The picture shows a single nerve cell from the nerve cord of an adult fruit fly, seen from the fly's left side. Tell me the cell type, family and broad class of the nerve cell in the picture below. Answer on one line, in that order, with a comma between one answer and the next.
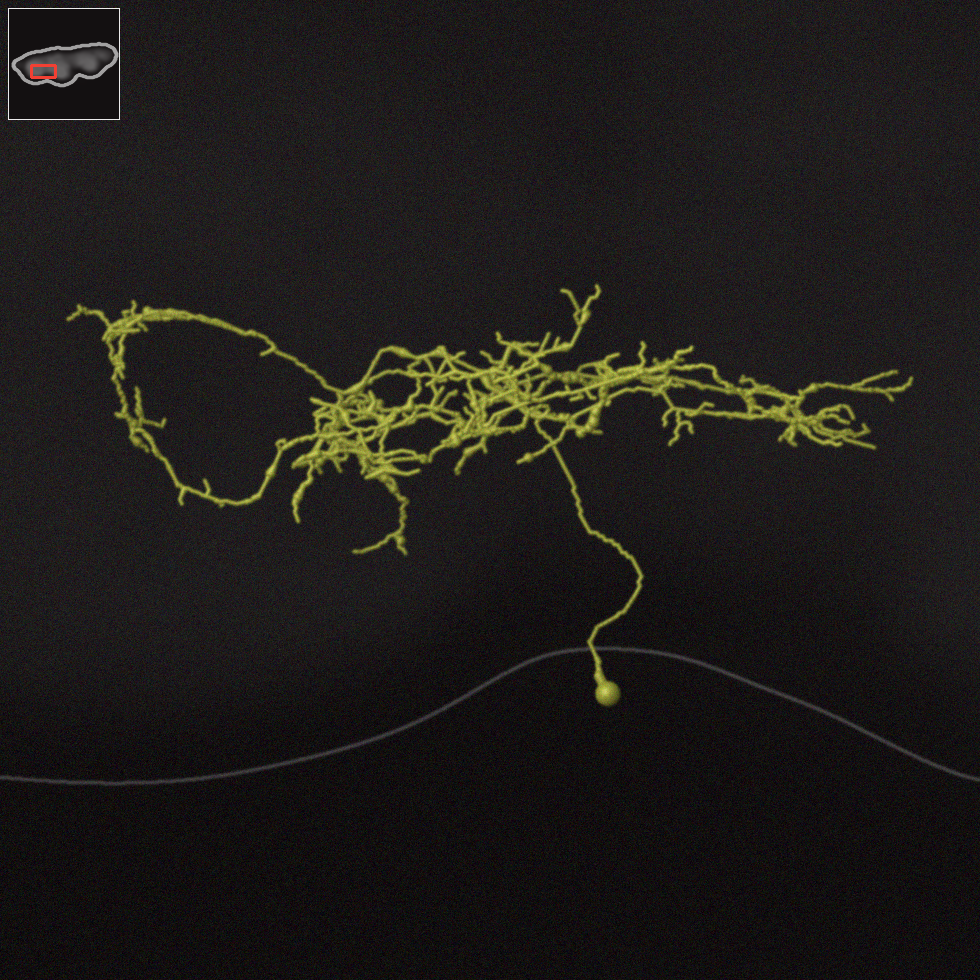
IN00A061, hemilineage 00A, nerve-cord intrinsic neuron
